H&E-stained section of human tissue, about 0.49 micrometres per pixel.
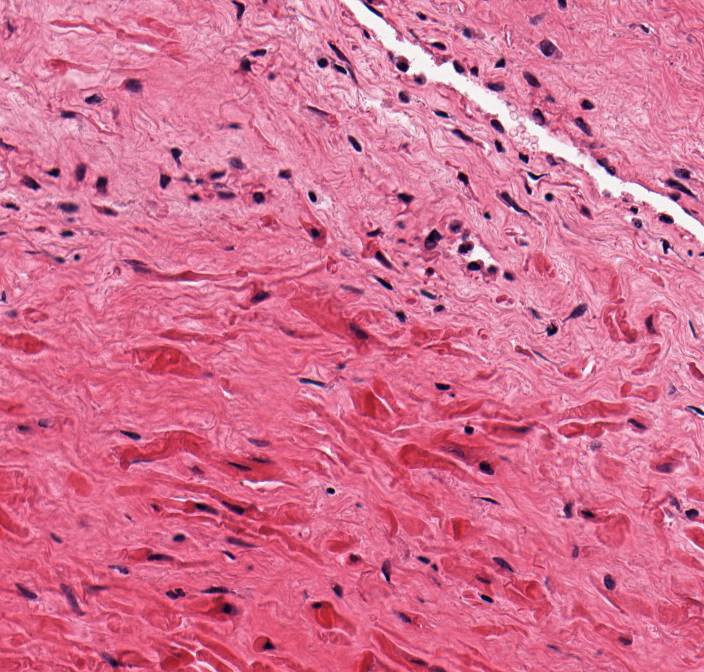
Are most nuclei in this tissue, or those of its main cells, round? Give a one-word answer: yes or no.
No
